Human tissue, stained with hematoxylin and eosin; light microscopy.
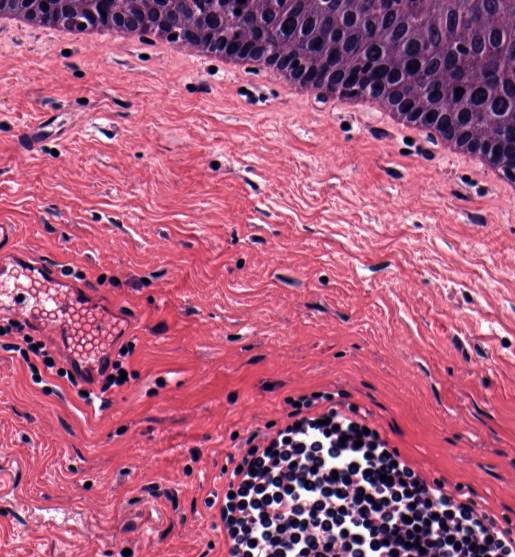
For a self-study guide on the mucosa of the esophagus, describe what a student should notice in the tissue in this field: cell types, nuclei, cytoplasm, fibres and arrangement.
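Up in the top right corner there's stratified squamous epithelium; its basal cells have crowded, dark, oval nuclei, and the cells above them have more cytoplasm. Most of the field, though, is pink, wavy collagen bundles, and just under the epithelium they run roughly parallel to its surface.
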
